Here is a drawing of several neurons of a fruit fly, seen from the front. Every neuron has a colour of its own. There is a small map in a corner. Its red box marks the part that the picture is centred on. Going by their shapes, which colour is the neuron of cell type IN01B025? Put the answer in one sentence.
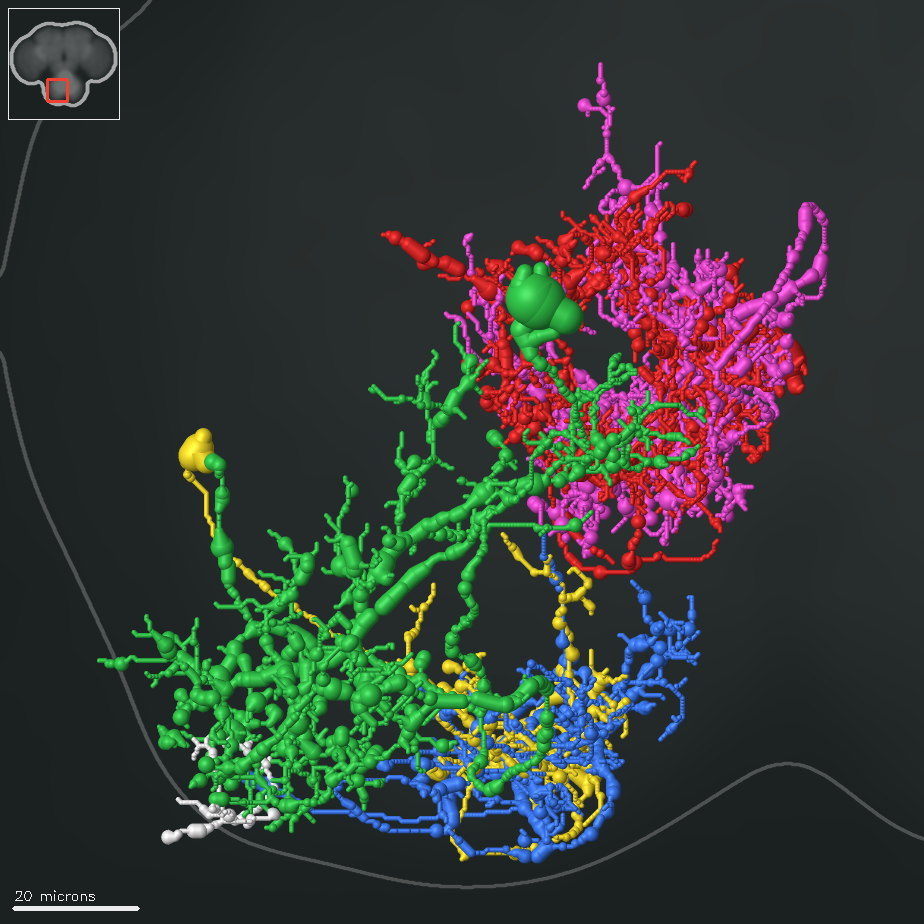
The colour is blue.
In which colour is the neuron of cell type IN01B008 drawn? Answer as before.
The colour is red.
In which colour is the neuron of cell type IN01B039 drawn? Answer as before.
The colour is yellow.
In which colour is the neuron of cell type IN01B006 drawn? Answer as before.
The colour is magenta.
